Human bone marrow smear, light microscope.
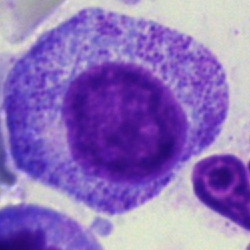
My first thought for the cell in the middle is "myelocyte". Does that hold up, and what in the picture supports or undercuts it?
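Outline: irregular and somewhat angular rather than smoothly round. Chromatin: deeply stained and dense, with only faint lighter patches.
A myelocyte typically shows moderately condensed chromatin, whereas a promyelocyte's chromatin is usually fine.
This dense chromatin sides with myelocyte and against promyelocyte. Cytoplasm: abundant, forming a wide band all around the nucleus. Granules: spread through the whole cytoplasm out to the cell edge.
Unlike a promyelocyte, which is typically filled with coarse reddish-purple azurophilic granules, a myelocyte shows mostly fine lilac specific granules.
The spread of granules alone would fit either name. Taken together, the name myelocyte fits this cell.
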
